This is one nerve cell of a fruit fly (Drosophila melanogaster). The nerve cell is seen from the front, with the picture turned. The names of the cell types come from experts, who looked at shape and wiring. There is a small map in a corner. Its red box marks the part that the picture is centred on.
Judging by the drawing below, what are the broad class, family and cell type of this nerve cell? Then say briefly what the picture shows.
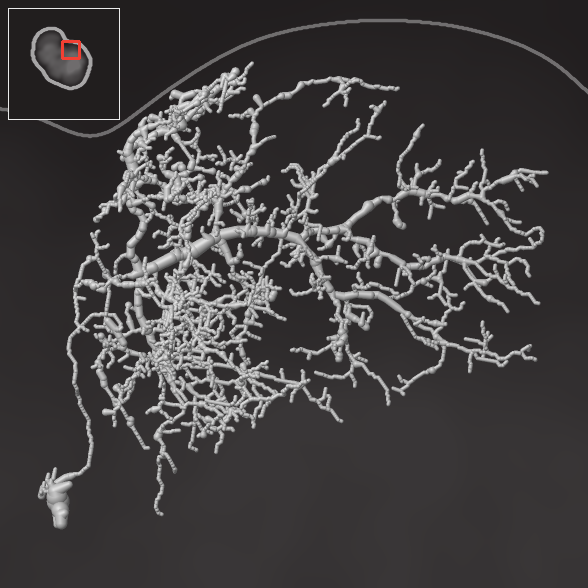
It is a nerve-cord intrinsic neuron. Its family is hemilineage 19A. The cell type is IN19A022. The cell body is at the lower left of the picture. More than a hundred branch ends can be seen.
